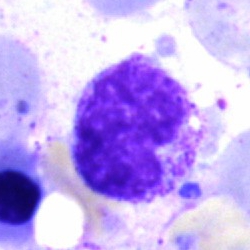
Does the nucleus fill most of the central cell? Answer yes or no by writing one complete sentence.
Yes, most of this cell is taken up by its nucleus.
